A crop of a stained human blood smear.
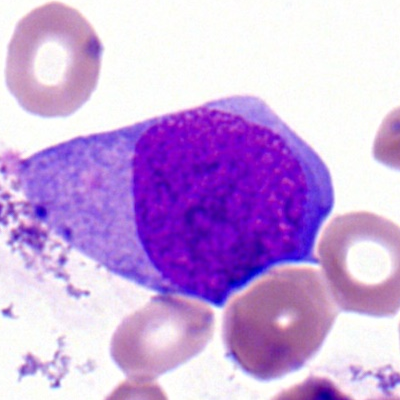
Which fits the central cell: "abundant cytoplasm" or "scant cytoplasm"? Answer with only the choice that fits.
Abundant cytoplasm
